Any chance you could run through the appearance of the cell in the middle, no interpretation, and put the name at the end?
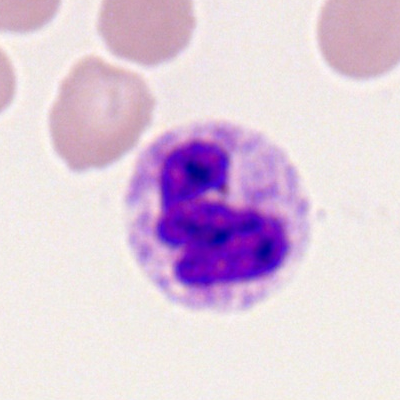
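This one has a round, smooth outline. The chromatin's dense and deep purple, with darker clumps in it, and you won't find any nucleoli. Fine pinkish-violet granules are scattered all through the cytoplasm. It's a segmented neutrophil.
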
